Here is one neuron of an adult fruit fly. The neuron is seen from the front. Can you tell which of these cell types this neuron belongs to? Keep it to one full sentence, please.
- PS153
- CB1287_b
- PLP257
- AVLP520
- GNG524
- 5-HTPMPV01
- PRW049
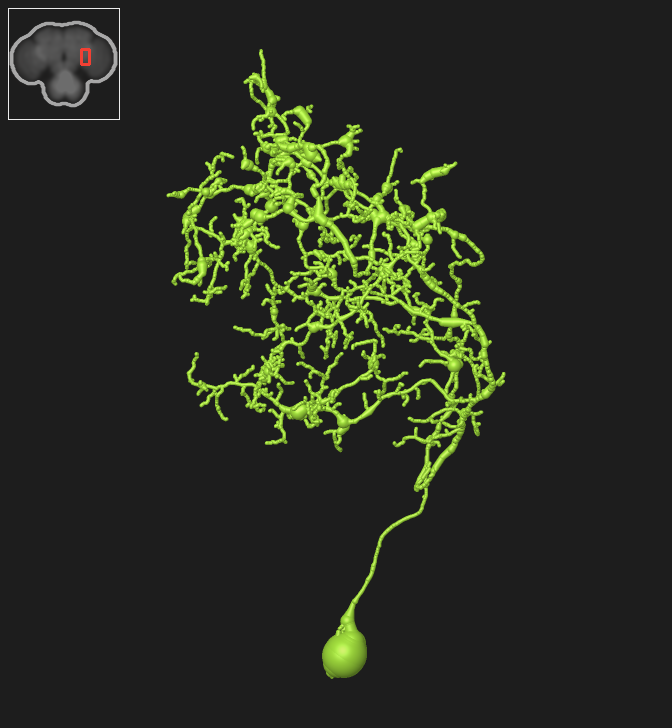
The neuron here is of the cell type CB1287_b.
